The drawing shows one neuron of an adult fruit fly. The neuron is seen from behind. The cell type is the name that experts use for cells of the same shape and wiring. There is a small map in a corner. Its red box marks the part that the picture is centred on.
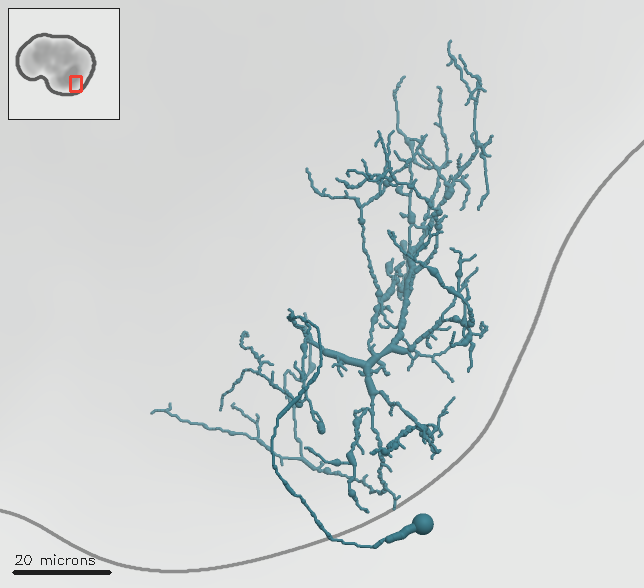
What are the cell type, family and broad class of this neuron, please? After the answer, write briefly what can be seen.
It is of cell type IN20A.22A043. Its family is hemilineage 20A.22A. This is a nerve-cord intrinsic neuron. From top to bottom in the picture it spans about 110 microns. Dozens of branch ends can be seen.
